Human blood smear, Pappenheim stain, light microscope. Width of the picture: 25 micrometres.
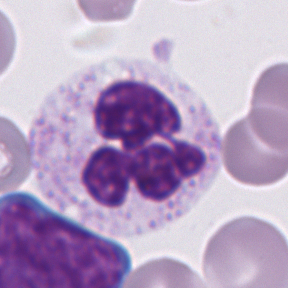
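Segmented neutrophil, the nucleated cell at the centre of a stained peripheral blood smear. The cell has a round, smooth outline. Its nucleus is divided into four lobes, the largest of which lies at the top of the nucleus. The cytoplasm is plentiful and pale pinkish-lilac.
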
